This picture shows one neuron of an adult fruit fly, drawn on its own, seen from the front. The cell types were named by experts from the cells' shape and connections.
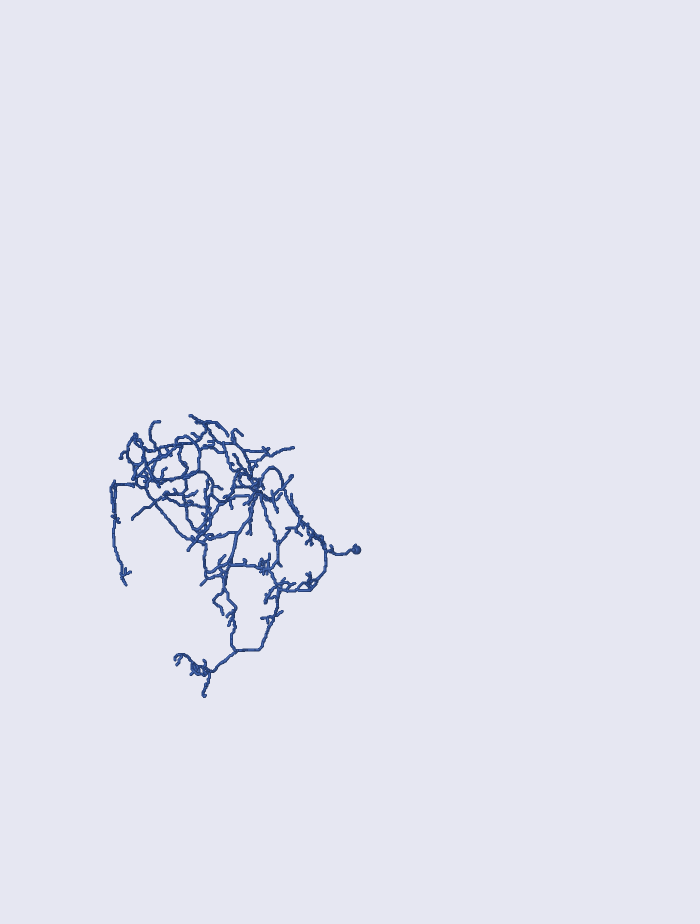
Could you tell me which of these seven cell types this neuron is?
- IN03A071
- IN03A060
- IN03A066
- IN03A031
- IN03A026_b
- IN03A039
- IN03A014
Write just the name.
IN03A060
